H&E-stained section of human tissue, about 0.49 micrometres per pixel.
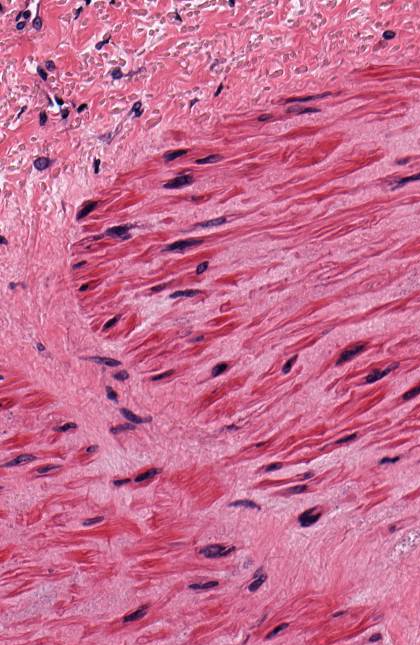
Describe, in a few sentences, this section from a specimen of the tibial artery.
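You'll notice most of it is spindle-shaped cells packed side by side in bundles, running obliquely rather than straight up and down. Their nuclei are elongated and dark, with blunt rounded ends. Narrow bands of paler pink fibrillar tissue separate the bundles, one between the lower-left bundle and the central one.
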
